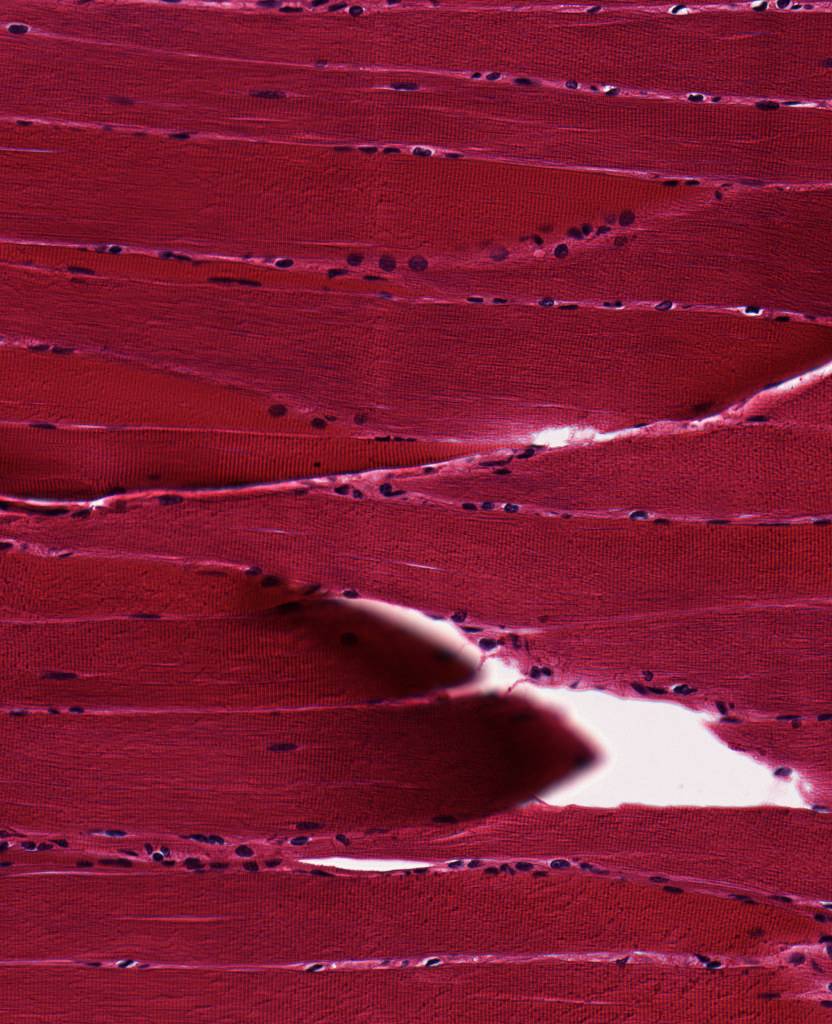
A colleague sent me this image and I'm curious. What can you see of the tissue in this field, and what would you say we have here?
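Long, parallel muscle fibres run roughly horizontally across the whole field. Fibres unbranched, lying side by side without joining. Nuclei flattened, elongated, at fibre edges. Fibre cytoplasm deep, uniform red. Name: skeletal muscle.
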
